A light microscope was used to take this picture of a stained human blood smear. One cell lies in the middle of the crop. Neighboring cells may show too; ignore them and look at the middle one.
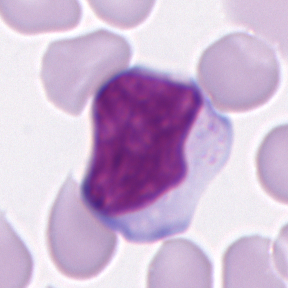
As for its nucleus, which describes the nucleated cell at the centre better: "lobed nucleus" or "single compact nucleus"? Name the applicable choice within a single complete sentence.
One compact round, oval or kidney-shaped mass makes up the nucleus.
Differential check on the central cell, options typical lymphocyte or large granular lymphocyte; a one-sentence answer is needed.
In the center of this field lies a large granular lymphocyte.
